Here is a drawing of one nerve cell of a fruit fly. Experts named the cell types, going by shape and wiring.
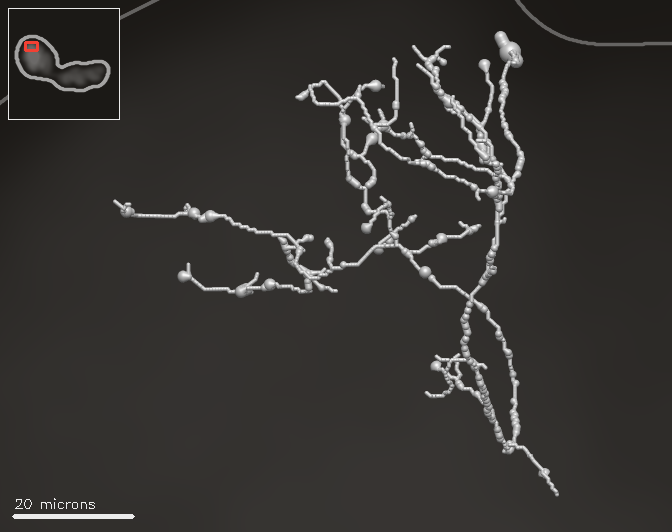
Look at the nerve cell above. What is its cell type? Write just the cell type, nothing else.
CB3069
